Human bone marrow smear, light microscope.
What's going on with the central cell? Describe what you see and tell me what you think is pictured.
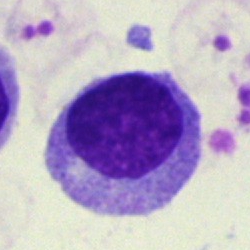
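The nucleus lies off-centre, toward the top of the cell. Below it the cytoplasm forms a broad band, while above it only a narrow rim remains. This cytoplasm is lilac-blue, with a paler zone just beneath the nucleus. It is a myelocyte.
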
